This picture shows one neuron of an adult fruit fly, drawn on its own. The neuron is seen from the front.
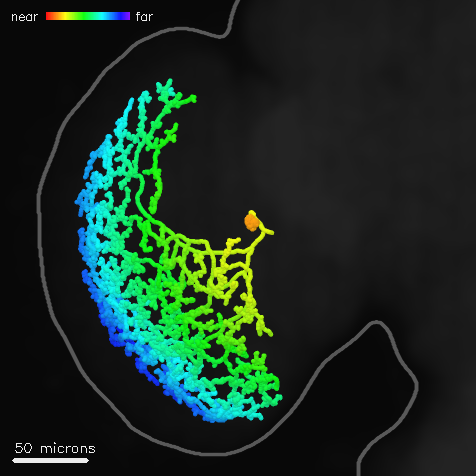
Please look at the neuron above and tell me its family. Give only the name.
Cm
